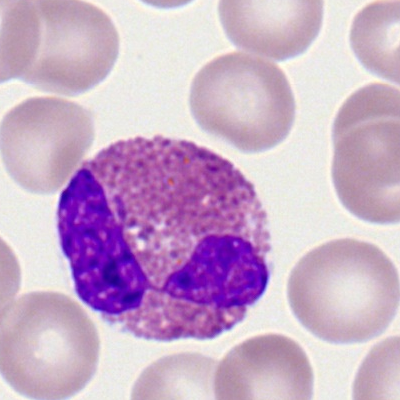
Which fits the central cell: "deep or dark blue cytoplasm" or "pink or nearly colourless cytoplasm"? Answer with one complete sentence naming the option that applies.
Free of blue and grey, the cytoplasm of this cell is pink, salmon or nearly clear.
